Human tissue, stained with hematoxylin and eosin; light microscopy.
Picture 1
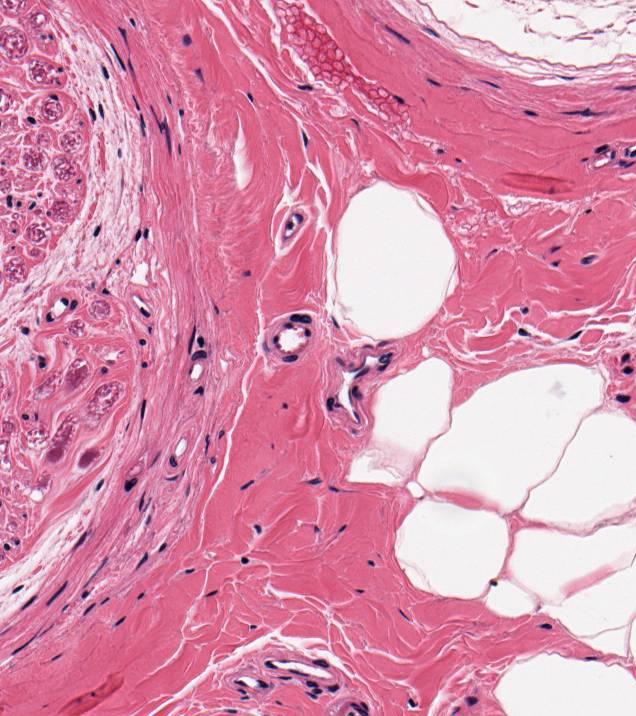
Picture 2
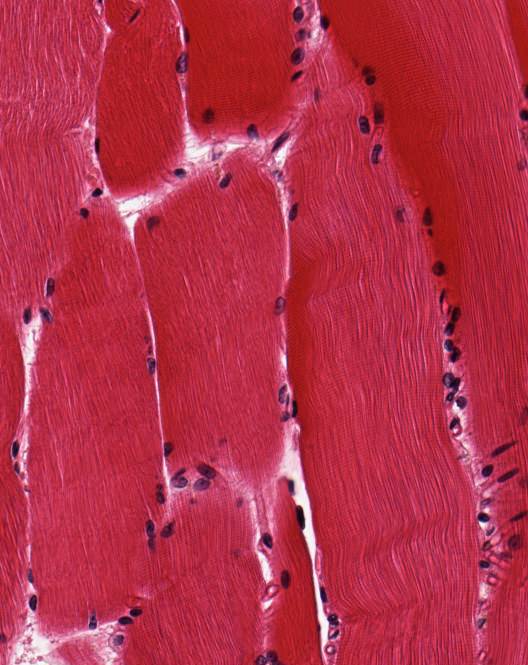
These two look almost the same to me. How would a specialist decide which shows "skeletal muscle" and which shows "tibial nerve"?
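Tibial nerve is in picture 1, skeletal muscle in picture 2. In picture 1, concentric layers of flattened cells with elongated nuclei wrap a large rounded structure at the left edge, whose upper part holds many small round profiles side by side. Nuclei scattered in the collagen are sparse, dark and thin-elongated. Picture 2 has dark, flattened oval nuclei lying at the fibre edges and elongated along the fibres. Fine transverse cross-striations cross the fibres, clearest in the broad one on the right, and their cytoplasm stains a deep, even pink-red.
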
